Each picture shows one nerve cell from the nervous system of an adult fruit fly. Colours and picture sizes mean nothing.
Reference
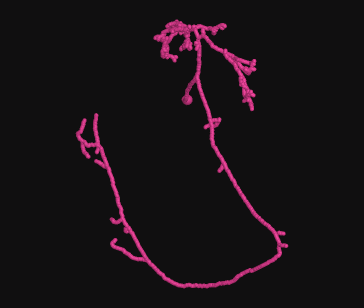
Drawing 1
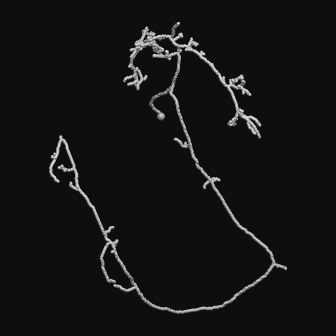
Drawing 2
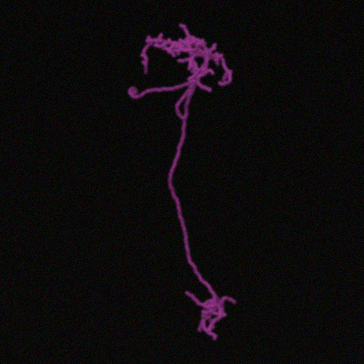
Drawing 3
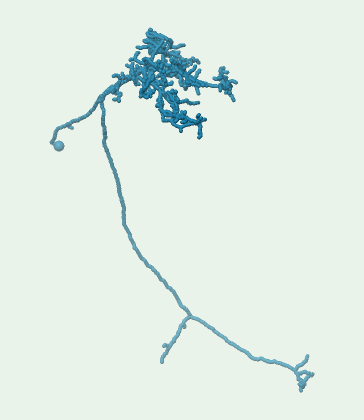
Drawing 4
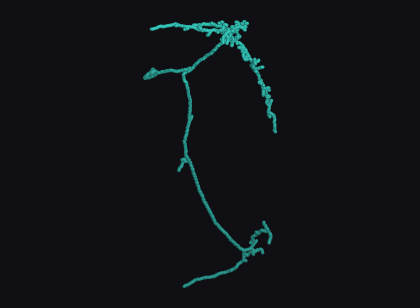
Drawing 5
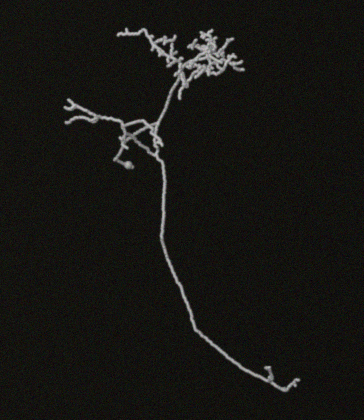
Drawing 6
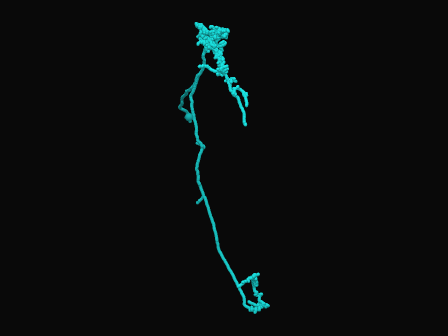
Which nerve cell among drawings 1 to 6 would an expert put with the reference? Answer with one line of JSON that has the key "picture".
{"picture": 1}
